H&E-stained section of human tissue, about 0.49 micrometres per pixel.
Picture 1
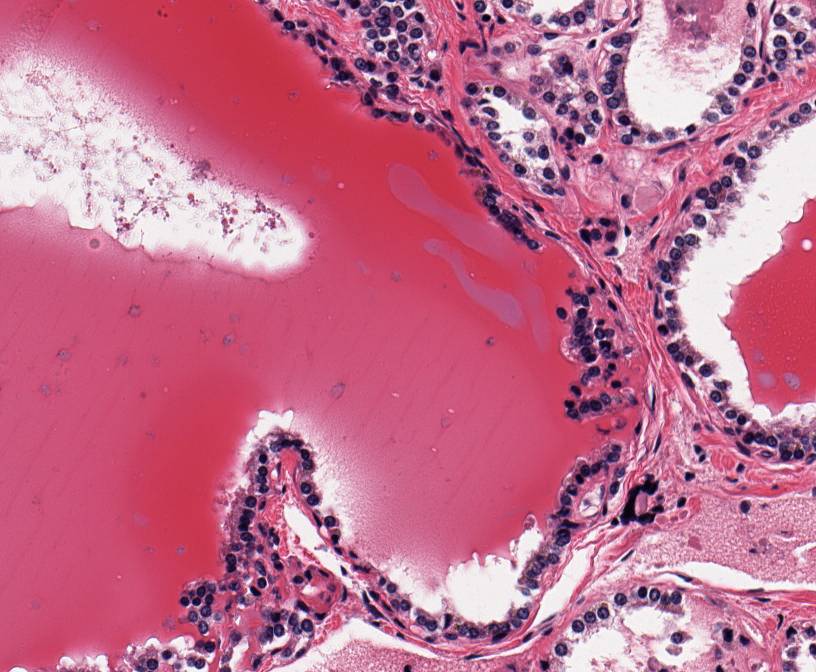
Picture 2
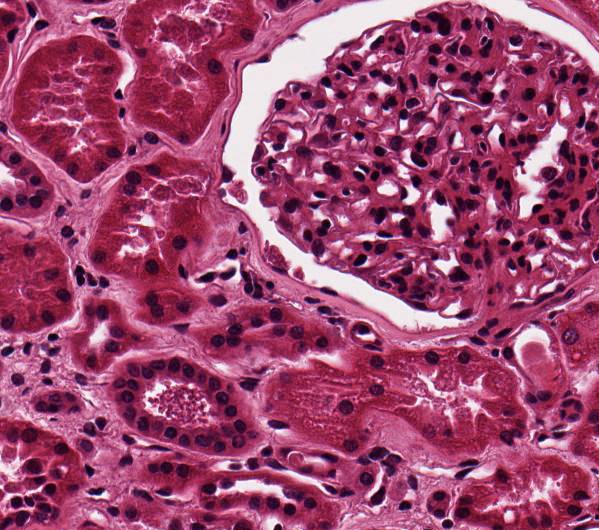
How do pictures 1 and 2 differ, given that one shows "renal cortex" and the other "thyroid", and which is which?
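Thyroid: picture 1. Renal cortex: picture 2. Picture 1: large dilated lumen over left and central field, filled with dense, homogeneous, deeply eosinophilic, largely cell-free secretion; glands crowded along right and lower edges. Smaller glandular spaces at right edge also hold pink secretion. Thin pink fibrous stroma with slender spindle nuclei between right-side glands. Picture 2: single glomerulus, upper right; Bowman's capsule lined by thin layer of flattened cells. Tubules elsewhere; most tubular cells with abundant, deeply eosinophilic, granular cytoplasm and round basal-to-central nuclei. One tubule, lower left-centre, holds pale granular material in its lumen.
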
